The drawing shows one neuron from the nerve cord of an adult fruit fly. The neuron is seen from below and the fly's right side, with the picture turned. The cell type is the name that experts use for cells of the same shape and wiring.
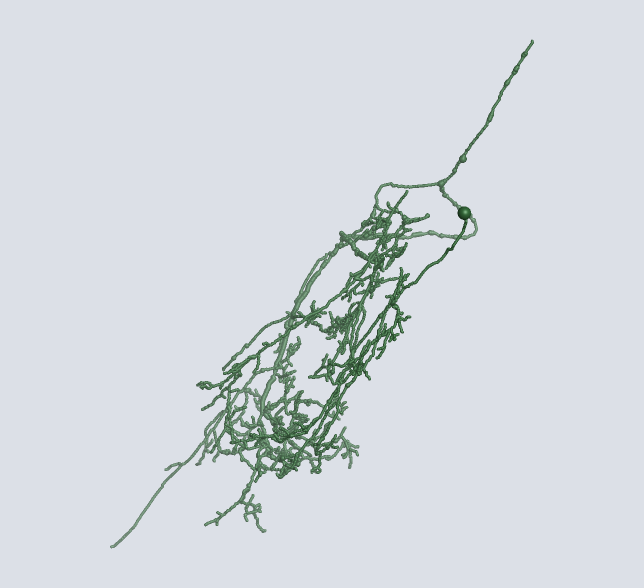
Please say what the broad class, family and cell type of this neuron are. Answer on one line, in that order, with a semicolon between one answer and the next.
ascending neuron; hemilineage 02A; AN02A016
